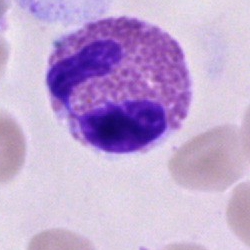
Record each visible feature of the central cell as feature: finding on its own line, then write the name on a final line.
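Outline: round and smooth, I'd say.
Nucleus: split into two lobes.
Lobes: one at the upper left, the other along the lower part.
Chromatin: dense, dark purple.
Name: eosinophil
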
